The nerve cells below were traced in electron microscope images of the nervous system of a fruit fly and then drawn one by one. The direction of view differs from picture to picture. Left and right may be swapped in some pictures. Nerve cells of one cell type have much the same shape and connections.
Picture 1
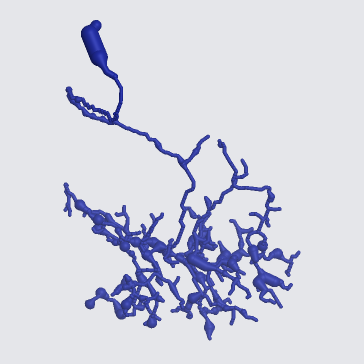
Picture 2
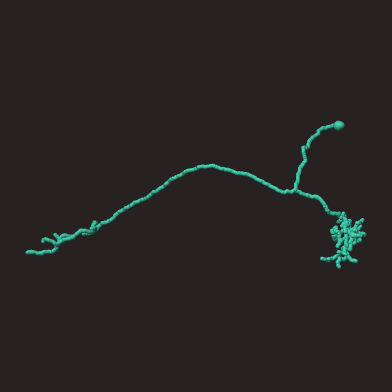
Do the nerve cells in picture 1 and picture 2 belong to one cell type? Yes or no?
no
